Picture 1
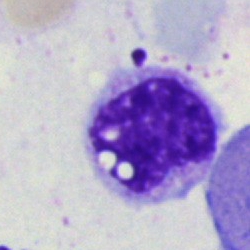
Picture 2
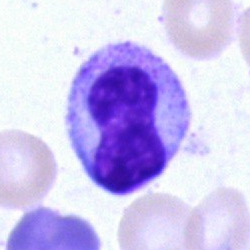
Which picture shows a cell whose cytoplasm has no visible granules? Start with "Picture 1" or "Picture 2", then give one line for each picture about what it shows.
Picture 1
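In picture 1: No distinct granules are seen in the cytoplasm.
In picture 2: The cytoplasm is sprinkled with many fine purple granules.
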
